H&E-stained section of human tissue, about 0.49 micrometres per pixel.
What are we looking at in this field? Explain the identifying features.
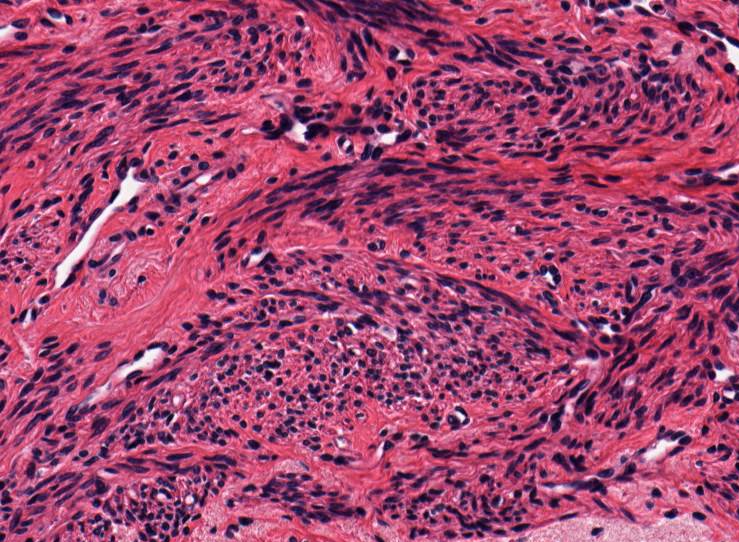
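Smooth muscle makes up this field. Spindle cells form bundles that run in different directions and interlace across the whole field.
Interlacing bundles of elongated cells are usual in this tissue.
No epithelium or glands are present anywhere.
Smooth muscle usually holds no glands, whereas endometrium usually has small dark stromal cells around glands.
Where bundles are cut lengthwise, the nuclei are elongated, dark purple and tapered at the ends. Narrow white slit-like spaces lie among the bundles.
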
